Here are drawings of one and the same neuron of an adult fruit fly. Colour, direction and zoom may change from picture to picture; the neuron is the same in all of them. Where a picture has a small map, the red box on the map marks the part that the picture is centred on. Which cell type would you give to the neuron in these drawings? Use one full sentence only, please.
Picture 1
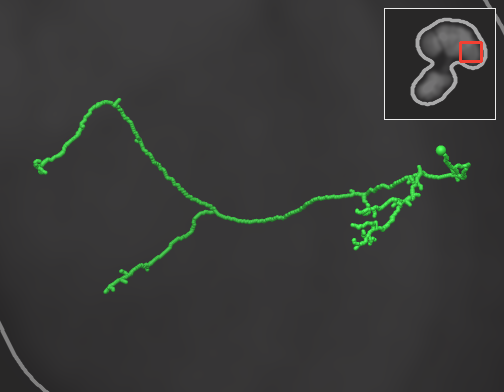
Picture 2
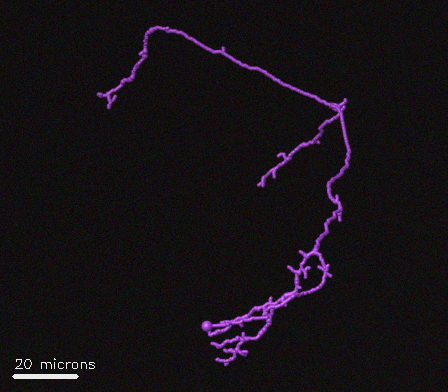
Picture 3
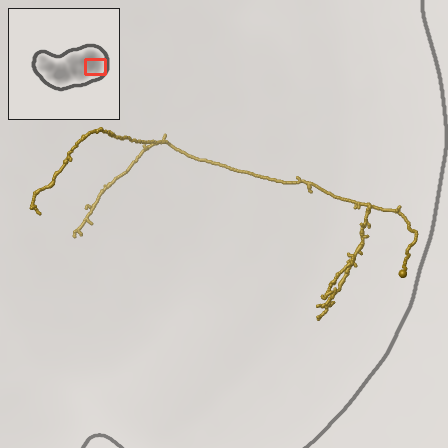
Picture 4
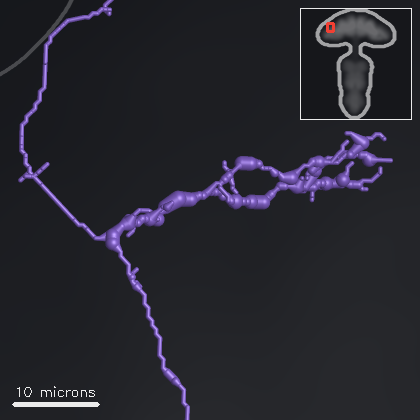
The cell type this neuron represents is TmY9b.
